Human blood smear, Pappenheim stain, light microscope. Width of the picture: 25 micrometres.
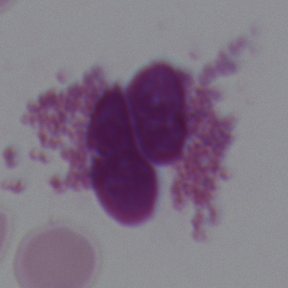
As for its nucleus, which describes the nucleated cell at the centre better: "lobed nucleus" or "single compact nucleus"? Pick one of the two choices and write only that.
Lobed nucleus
